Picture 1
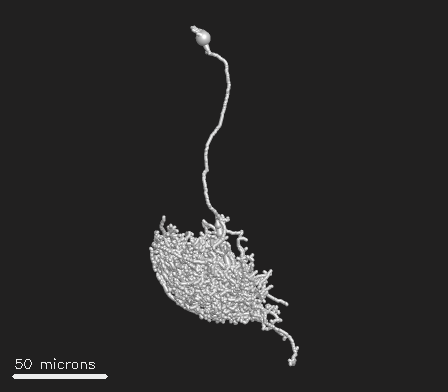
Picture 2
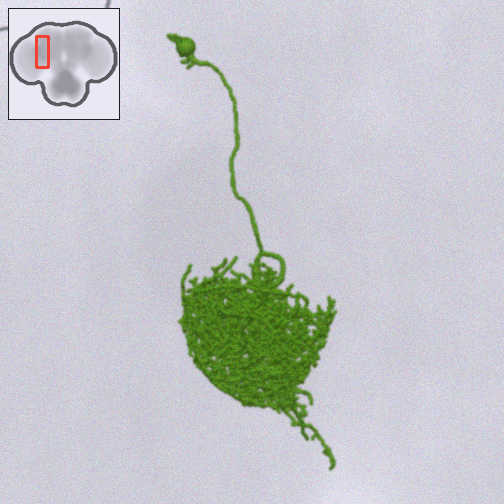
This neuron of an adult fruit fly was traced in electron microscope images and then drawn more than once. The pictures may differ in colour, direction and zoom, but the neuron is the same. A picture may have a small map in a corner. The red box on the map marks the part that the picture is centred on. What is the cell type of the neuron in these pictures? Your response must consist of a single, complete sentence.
The cell type carried by this neuron is AVLP084.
